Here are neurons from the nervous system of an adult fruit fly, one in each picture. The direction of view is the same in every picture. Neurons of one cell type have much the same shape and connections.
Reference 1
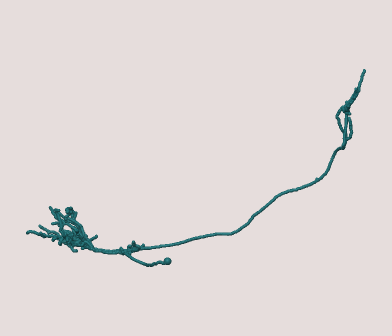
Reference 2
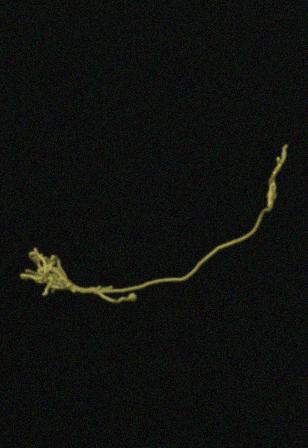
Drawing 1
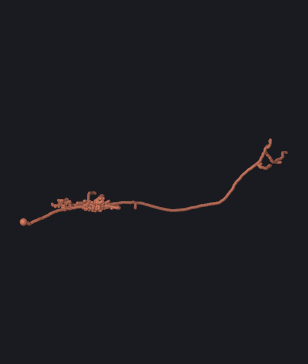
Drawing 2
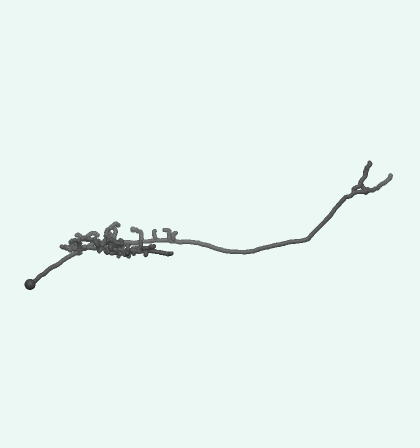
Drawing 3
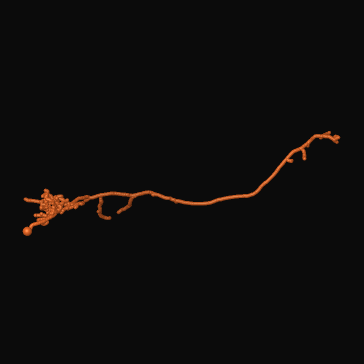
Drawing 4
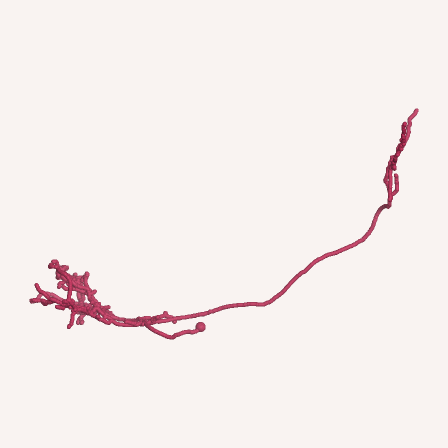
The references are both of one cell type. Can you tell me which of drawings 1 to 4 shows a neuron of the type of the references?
Drawing 4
